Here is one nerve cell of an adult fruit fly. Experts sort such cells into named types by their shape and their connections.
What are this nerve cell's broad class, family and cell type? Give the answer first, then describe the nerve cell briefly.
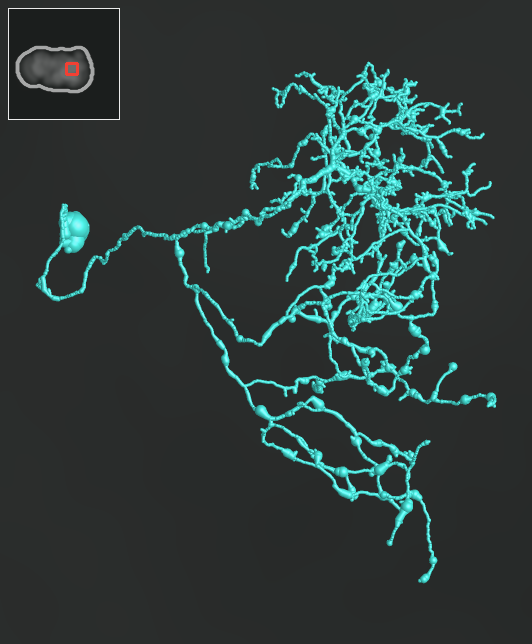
This is an optic-lobe intrinsic neuron. The family is Li. Its cell type is Li13. As drawn here it is about as wide as it is tall.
